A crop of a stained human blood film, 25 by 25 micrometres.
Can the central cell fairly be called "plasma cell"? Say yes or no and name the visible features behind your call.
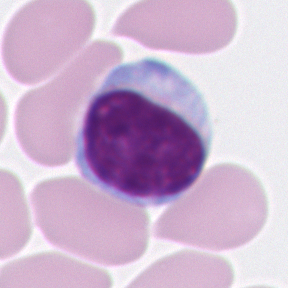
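The name plasma cell does not hold; this is a typical lymphocyte. The cytoplasm decides it: it is pale blue, and along the lower and left edges of the nucleus it forms only a thin rim.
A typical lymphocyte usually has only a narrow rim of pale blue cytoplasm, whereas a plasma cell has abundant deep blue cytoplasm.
One feature taken alone would suit a plasma cell: the nucleus sits low in the cell, with most of the cytoplasm lying above it.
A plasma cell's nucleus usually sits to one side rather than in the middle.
The nucleus is oval in outline, about 11 by 9 micrometres, with dark purple, coarsely clumped chromatin. The cell outline is smooth and rounded without surface projections, and the cytoplasm shows no coarse granules.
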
